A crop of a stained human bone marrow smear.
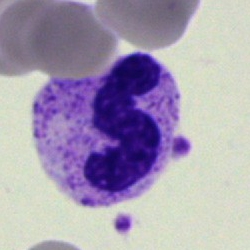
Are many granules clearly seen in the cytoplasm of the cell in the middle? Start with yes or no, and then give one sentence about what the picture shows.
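Yes. Many small purple granules are scattered through the cytoplasm.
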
